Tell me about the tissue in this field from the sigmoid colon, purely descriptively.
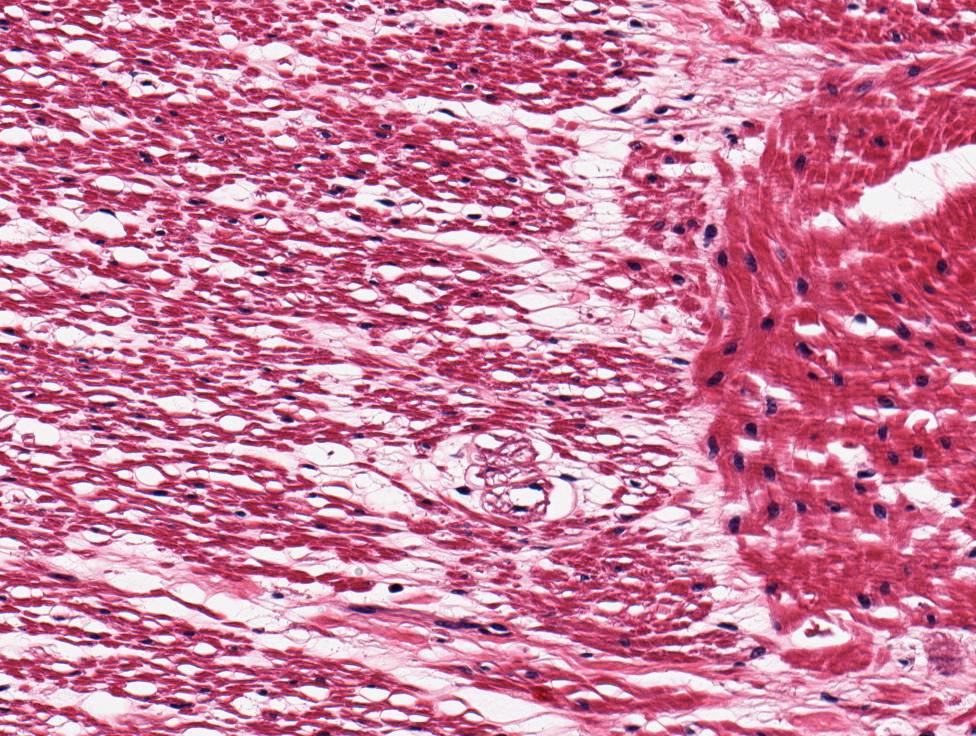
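On the right, the muscle fibres carry abundant pink cytoplasm, each with a single oval nucleus sitting centrally. Towards the top right, a band of pale, loosely textured connective tissue divides the two muscle regions. Just below the centre, I notice a small rounded clear area holding wavy pink strands. And nowhere in the field do I find epithelium.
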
